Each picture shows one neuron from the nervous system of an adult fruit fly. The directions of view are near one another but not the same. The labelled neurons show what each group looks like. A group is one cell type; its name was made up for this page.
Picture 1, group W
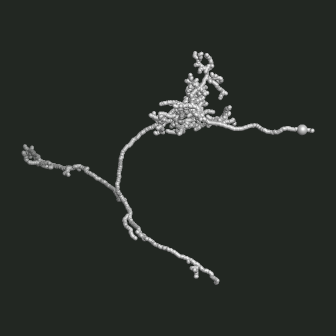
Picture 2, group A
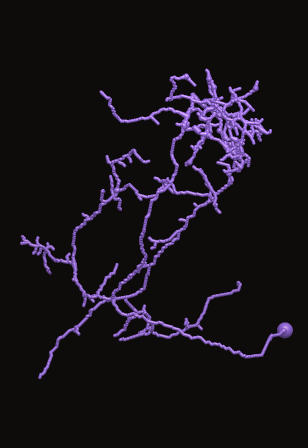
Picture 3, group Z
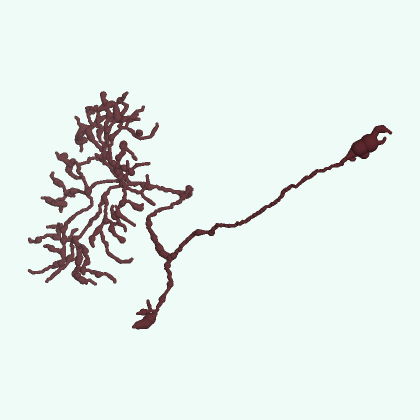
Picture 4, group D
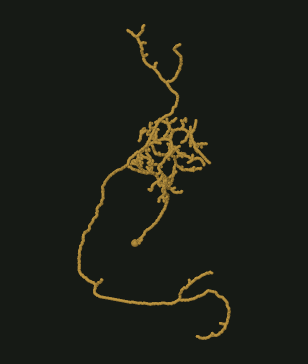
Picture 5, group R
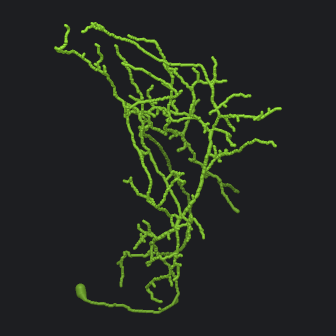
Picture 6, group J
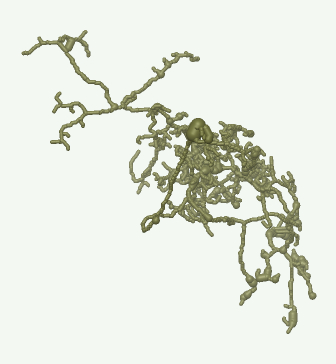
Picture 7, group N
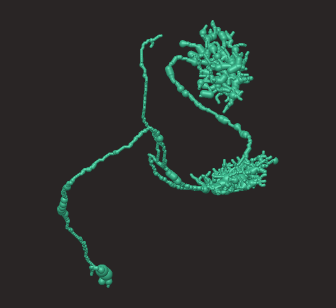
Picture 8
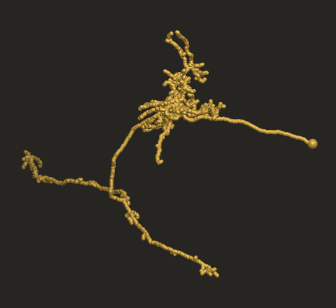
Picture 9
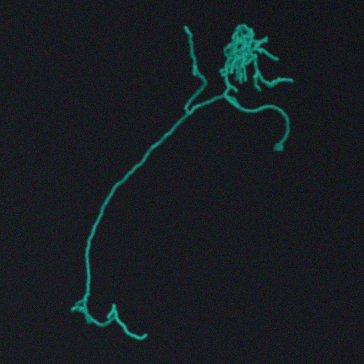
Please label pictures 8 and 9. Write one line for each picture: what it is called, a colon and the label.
8: group W
9: group D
